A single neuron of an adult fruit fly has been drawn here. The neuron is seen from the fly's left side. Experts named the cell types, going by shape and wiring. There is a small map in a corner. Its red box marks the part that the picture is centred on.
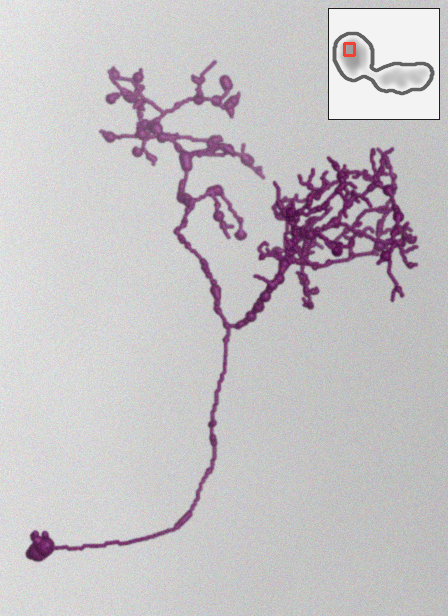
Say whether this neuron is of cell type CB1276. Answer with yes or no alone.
no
